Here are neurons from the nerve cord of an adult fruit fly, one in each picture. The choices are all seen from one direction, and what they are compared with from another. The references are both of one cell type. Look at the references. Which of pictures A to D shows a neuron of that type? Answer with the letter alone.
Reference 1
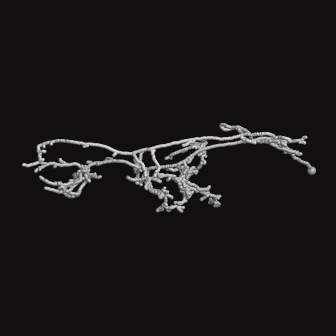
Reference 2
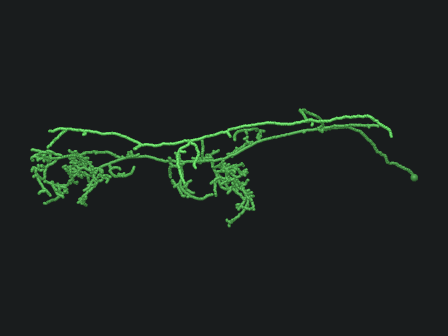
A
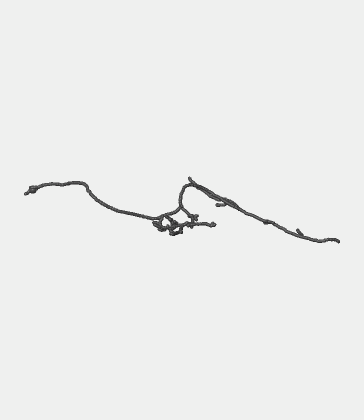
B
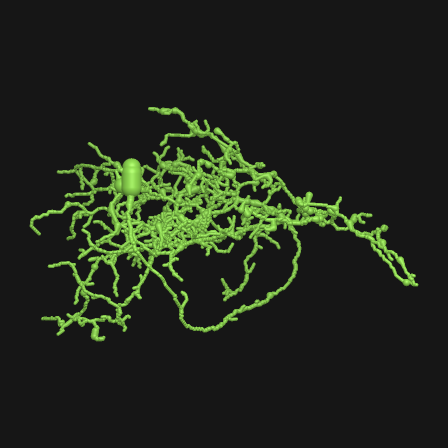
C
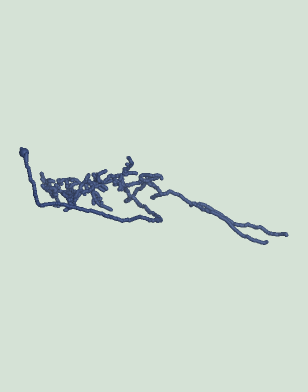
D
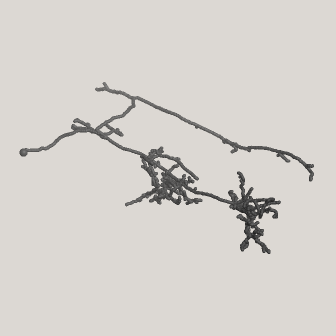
D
